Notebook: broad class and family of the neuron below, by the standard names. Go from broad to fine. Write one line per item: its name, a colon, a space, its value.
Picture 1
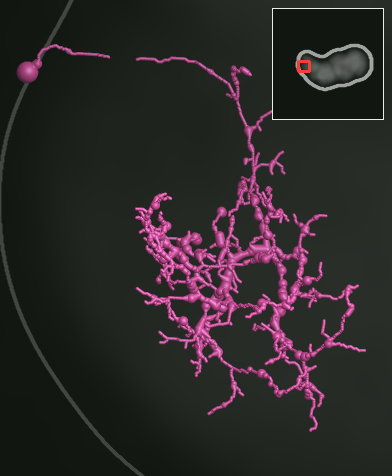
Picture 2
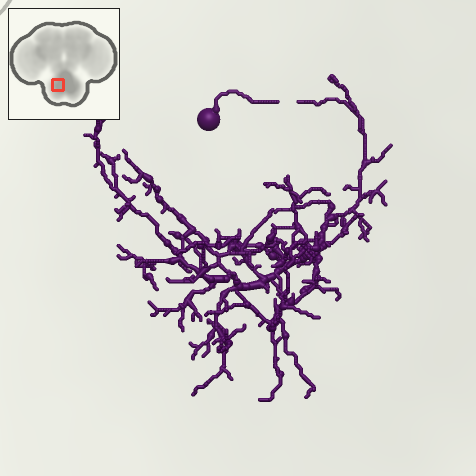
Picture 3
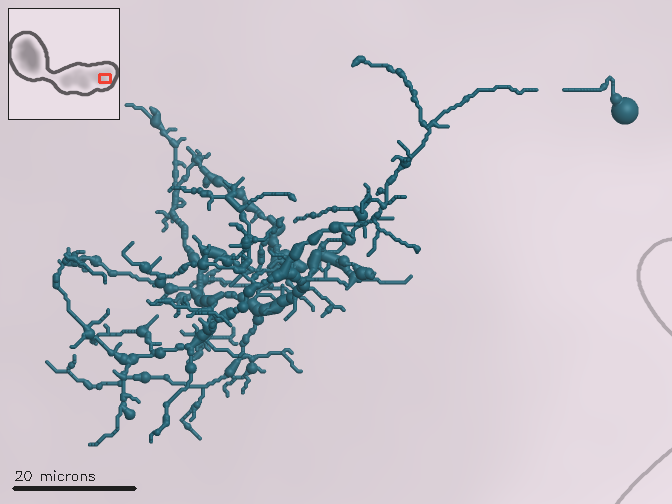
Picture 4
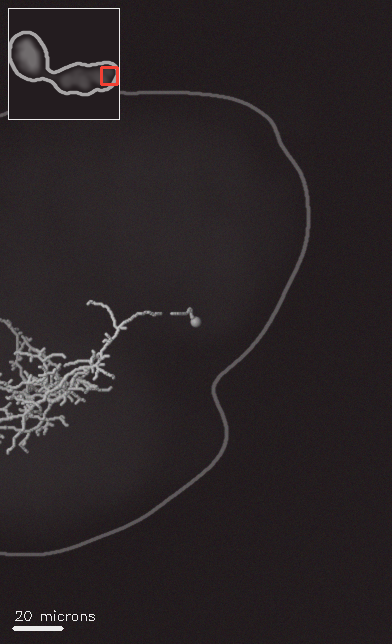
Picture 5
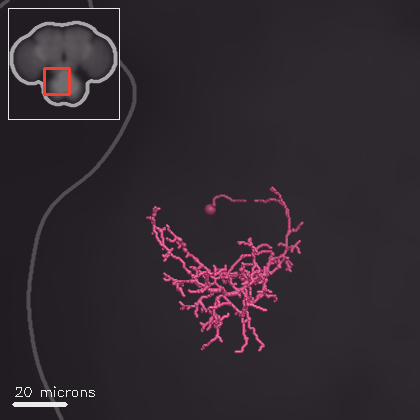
broad class: nerve-cord intrinsic neuron
family: hemilineage 20A.22A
